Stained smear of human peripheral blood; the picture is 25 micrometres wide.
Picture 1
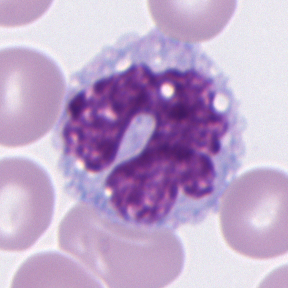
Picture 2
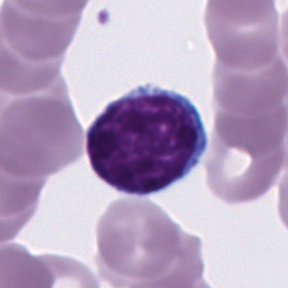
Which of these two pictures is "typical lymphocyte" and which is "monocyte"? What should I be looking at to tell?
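First, identity: picture 1 holds the monocyte, picture 2 the typical lymphocyte. Second, outline: the monocyte is roughly round and the typical lymphocyte round. Third, nuclear shape: the monocyte's nucleus is one bulky mass folded around a pale central cleft, whereas the typical lymphocyte's is round to slightly oval and not indented.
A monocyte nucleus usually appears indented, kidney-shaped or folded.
Fourth, nucleoli: none are seen in the monocyte, and none distinct in the typical lymphocyte.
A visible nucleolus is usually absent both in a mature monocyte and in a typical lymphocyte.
Fifth, granules: the monocyte's cytoplasm holds fine, dust-like granules, while the typical lymphocyte shows none.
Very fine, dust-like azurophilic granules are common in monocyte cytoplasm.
Sixth, chromatin and proportions: the typical lymphocyte has dense, dark purple, coarsely clumped chromatin in a nucleus about 10 by 8 micrometres, within a cell about 10 micrometres across.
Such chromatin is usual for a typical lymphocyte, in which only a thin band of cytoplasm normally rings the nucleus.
Last, surroundings: a few small clear round spots are scattered over the monocyte and a red cell touches its lower edge, while a tiny purple dot lies in the clear space above and to the left of the typical lymphocyte.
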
